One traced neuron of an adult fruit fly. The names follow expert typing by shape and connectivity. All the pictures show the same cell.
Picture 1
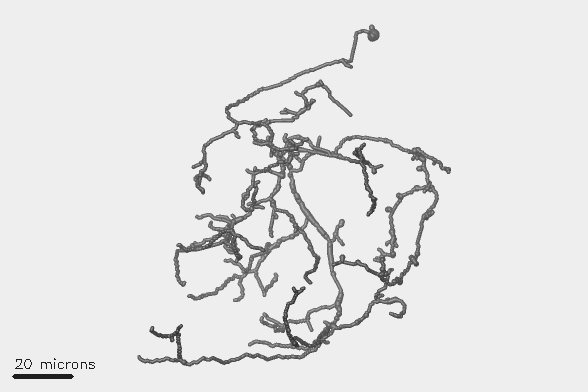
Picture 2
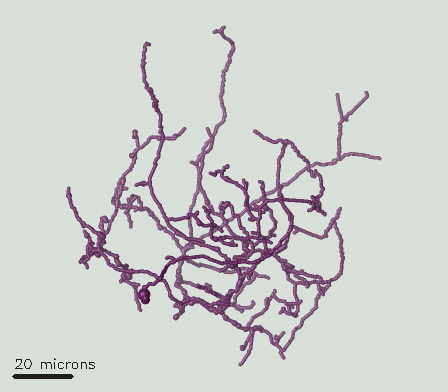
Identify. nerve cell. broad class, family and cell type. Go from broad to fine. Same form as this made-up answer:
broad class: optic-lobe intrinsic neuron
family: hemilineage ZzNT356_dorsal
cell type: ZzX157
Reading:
broad class: nerve-cord intrinsic neuron
family: hemilineage 03A
cell type: IN03A068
